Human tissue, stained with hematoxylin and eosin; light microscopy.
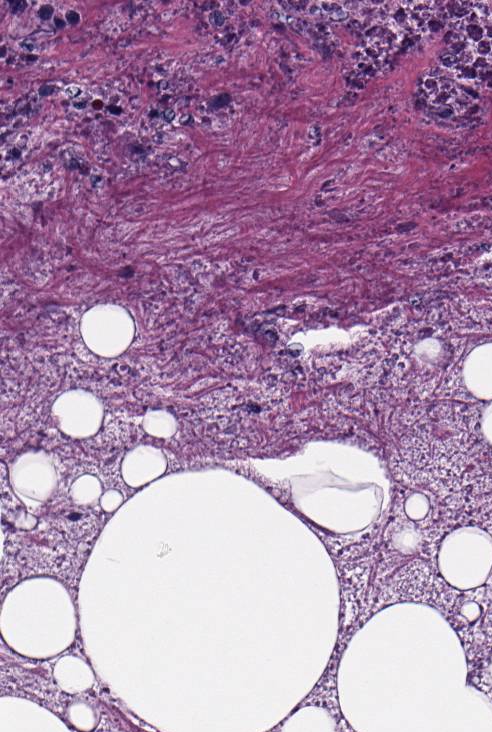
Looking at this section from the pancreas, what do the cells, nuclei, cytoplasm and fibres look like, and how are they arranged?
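Across the upper part runs a band of dense pink fibrous tissue, and below it the lower half is crowded with round clear spaces. Those spaces vary widely in size, and the largest sits at the bottom centre of the field. Between them, the tissue looks pale and finely granular to foamy. Nowhere in the field can I see an epithelial lining.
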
